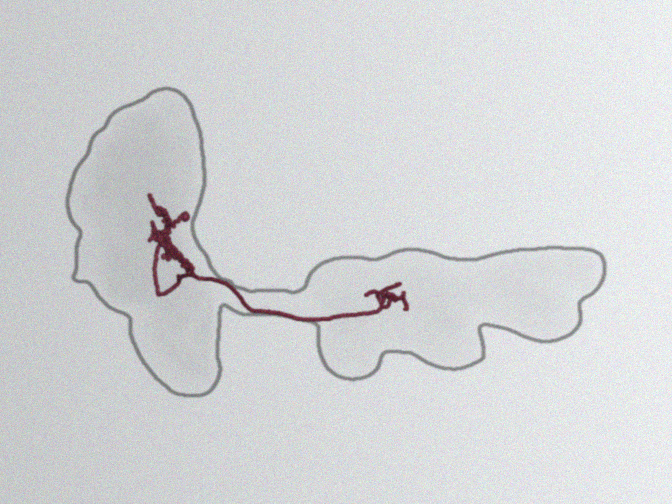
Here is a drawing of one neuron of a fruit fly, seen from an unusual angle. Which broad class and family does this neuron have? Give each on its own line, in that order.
descending neuron
hemilineage PSp3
